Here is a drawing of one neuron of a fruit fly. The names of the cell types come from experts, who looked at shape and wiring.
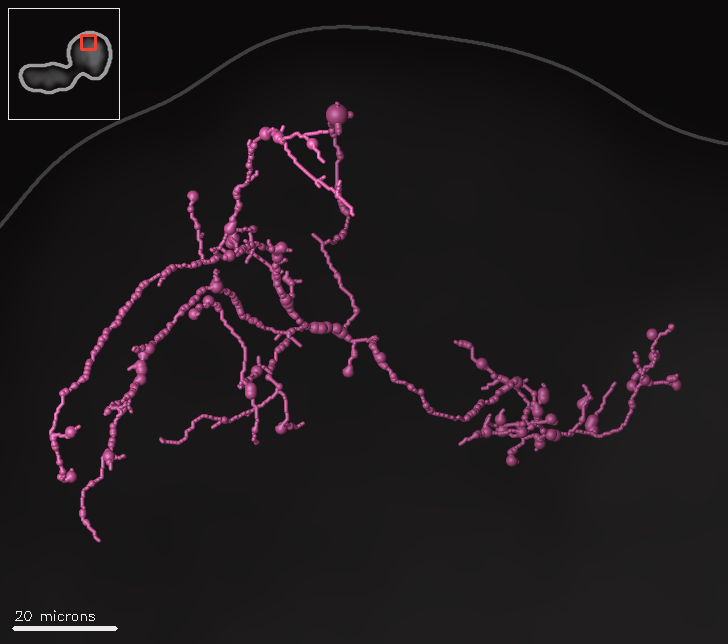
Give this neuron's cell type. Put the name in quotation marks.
"SLP402_a"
